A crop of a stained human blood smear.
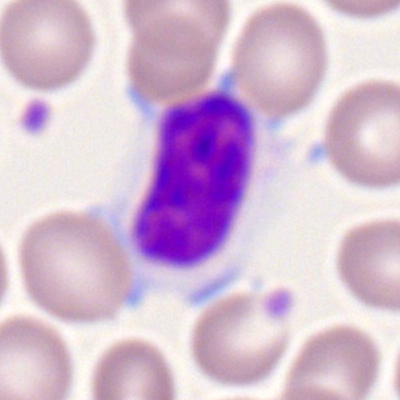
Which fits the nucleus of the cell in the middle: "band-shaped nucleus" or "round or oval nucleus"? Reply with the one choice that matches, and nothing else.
Round or oval nucleus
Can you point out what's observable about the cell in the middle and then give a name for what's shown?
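Deep purple staining marks the chromatin, which is clumped, with paler patches between darker areas. The cytoplasm is very pale, nearly colourless, with a faint blue tint at its edges. More of it lies to the right of the nucleus than to the left, and no distinct granules are seen in it. Answer: lymphocyte.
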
